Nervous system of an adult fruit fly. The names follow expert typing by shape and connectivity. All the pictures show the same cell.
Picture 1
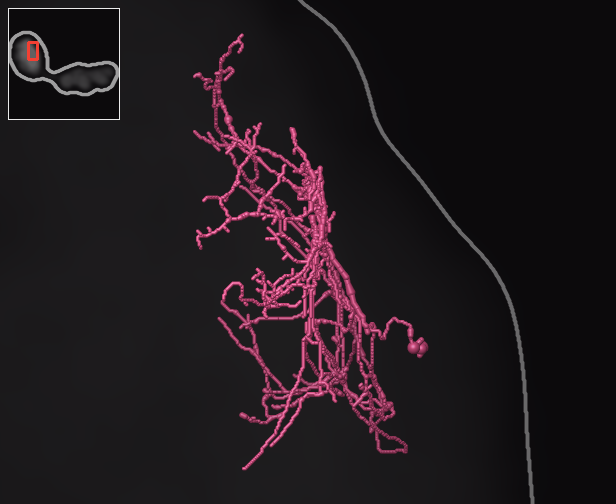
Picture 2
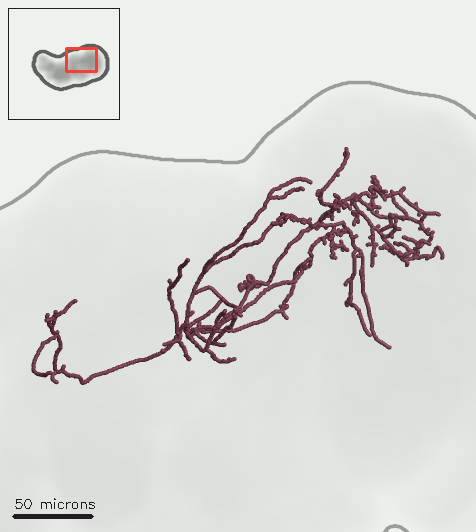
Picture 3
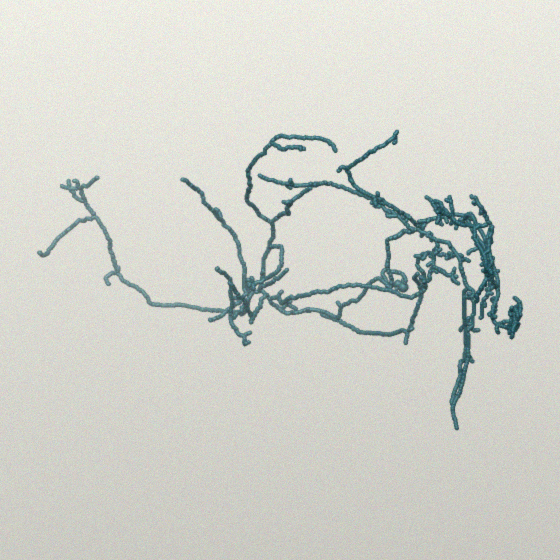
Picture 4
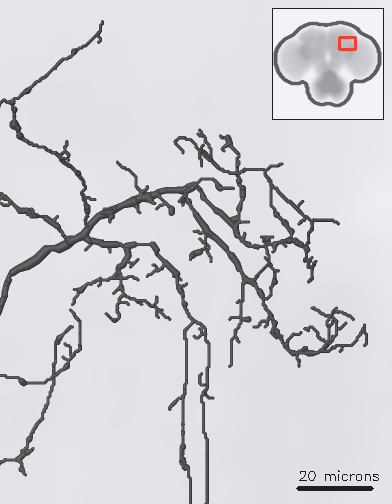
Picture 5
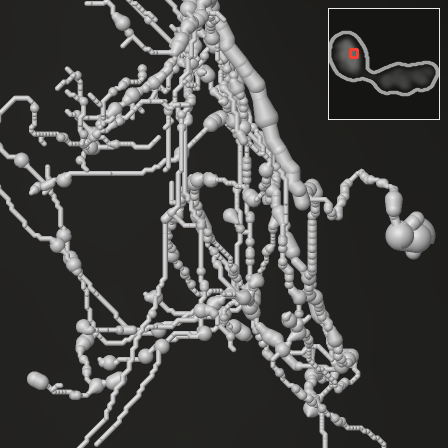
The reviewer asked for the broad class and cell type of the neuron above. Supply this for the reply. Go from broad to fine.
central-brain intrinsic neuron; PLP231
